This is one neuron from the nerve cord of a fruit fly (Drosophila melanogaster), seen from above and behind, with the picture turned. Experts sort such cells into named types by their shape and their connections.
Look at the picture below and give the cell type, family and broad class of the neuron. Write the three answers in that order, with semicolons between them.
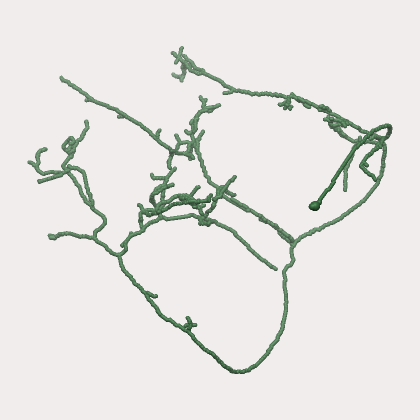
IN19B088; hemilineage 19B; nerve-cord intrinsic neuron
